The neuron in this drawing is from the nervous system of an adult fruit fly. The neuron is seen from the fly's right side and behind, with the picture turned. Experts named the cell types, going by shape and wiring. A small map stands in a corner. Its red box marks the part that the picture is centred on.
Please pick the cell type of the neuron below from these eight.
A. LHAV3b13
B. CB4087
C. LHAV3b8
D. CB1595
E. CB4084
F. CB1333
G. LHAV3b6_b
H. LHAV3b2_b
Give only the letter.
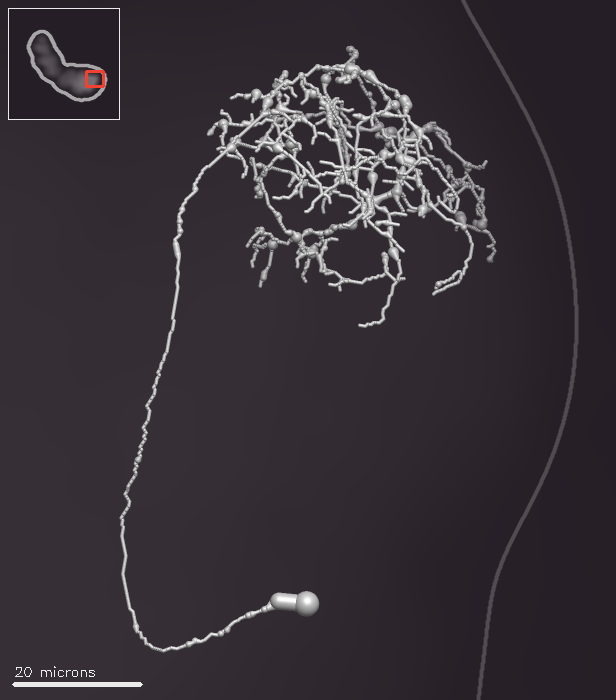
G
